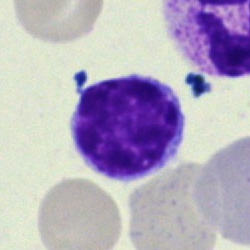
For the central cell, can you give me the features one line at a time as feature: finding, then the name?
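Cytoplasm: only a very thin rim around the nucleus
Chromatin: dense and clumped, small paler patches between clumps
Nucleolus: none distinct
Granules: none visible in the cytoplasm
Name: lymphocyte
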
